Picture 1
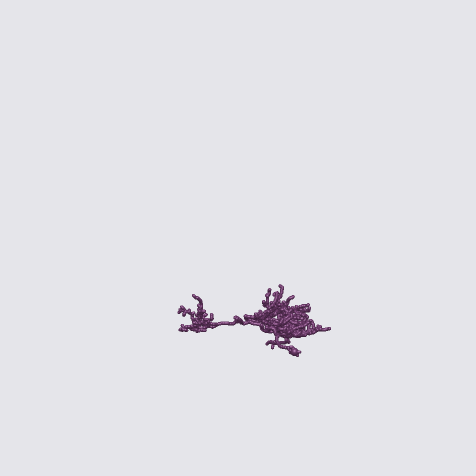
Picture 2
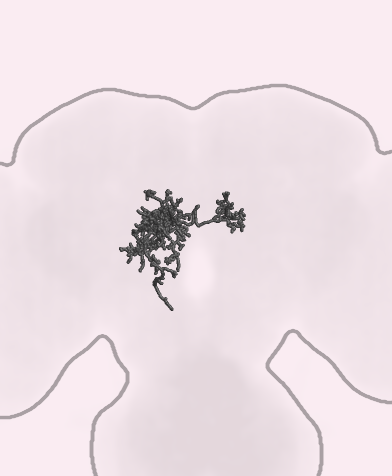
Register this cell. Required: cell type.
PS276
